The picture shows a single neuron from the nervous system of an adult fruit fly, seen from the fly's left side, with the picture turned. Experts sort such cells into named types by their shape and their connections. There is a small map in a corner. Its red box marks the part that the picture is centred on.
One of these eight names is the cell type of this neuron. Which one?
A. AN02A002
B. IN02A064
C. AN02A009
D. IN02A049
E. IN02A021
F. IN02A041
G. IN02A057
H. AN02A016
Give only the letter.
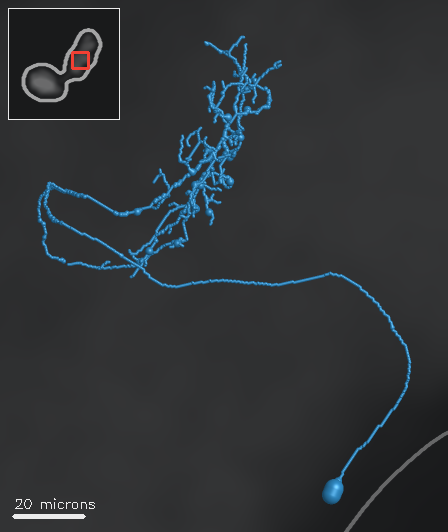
D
